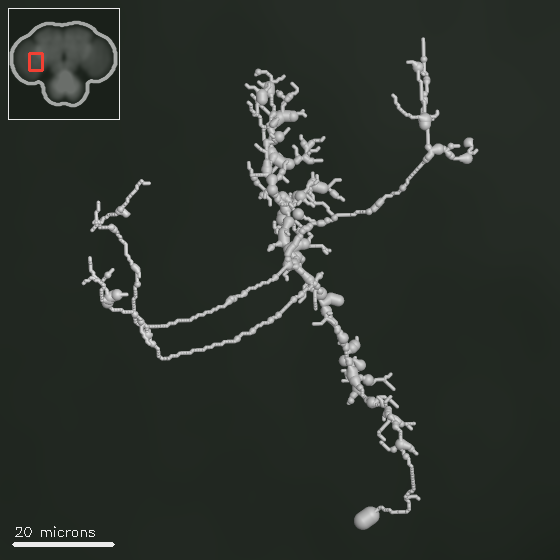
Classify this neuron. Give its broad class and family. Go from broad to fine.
optic-lobe intrinsic neuron; Y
